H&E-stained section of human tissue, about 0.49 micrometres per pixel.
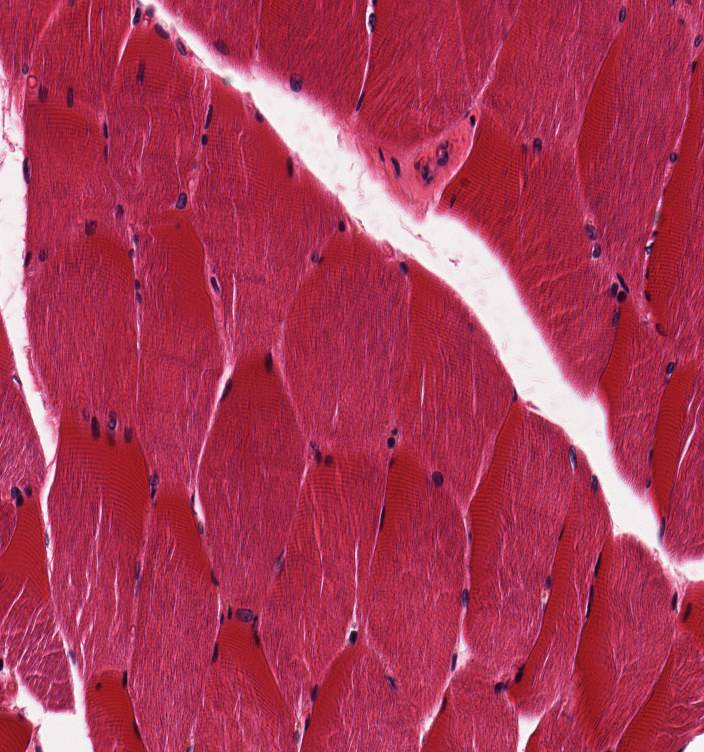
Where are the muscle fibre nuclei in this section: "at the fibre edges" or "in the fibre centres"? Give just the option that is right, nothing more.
At the fibre edges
